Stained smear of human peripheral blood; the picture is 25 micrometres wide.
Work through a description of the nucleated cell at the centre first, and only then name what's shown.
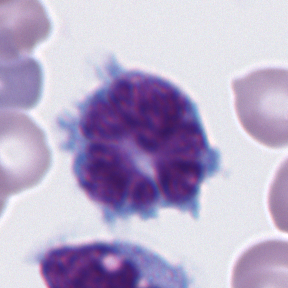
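Looking at the nucleus, I see deep clefts splitting it into several lobes set around the centre like petals. Where those clefts meet, there's a pale gap in the middle. The cytoplasm is scant, just a thin rim, and I can't find any granules in it. So this cell is a monocyte.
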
